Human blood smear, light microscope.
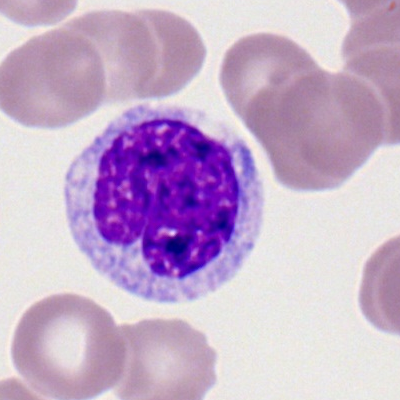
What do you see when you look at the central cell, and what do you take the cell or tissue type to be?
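A cleft cuts into the folded nucleus from below. Around the whole nucleus lies a rim of pale lilac-blue cytoplasm with a fine, dusty granular texture. The cell surface is smooth and bears no projections. The cell is a monocyte.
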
